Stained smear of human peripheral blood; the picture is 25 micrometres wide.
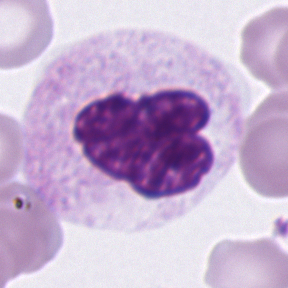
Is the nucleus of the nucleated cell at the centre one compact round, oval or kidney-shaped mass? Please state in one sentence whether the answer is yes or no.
No, the cell's nucleus is segmented into two or more lobes.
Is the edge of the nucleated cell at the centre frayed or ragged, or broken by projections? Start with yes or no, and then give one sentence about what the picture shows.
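No. The cell outline is round and smooth.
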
